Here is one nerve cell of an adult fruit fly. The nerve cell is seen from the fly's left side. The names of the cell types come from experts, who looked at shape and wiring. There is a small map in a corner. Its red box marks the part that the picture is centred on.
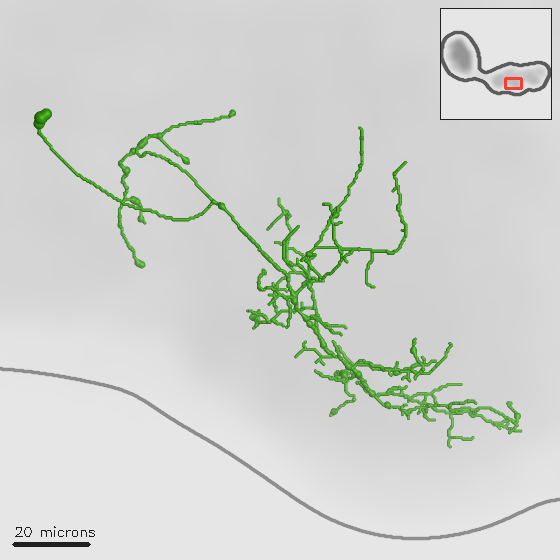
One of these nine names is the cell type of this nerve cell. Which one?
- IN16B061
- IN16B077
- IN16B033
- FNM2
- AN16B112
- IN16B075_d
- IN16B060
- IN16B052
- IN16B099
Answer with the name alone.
IN16B075_d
